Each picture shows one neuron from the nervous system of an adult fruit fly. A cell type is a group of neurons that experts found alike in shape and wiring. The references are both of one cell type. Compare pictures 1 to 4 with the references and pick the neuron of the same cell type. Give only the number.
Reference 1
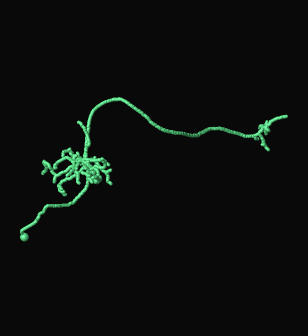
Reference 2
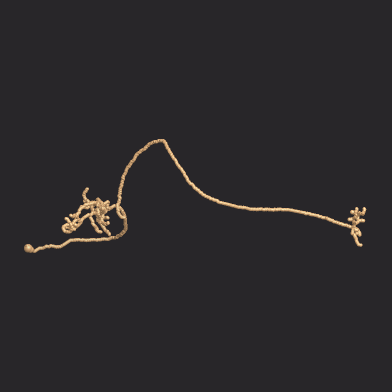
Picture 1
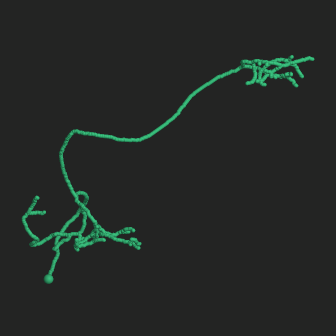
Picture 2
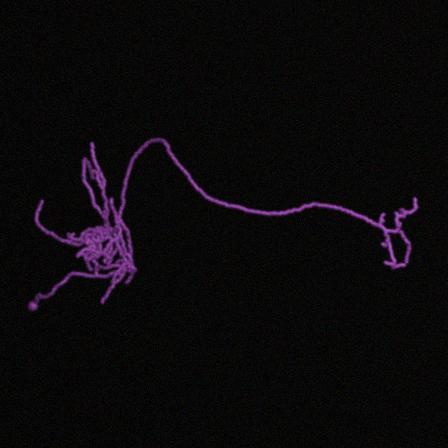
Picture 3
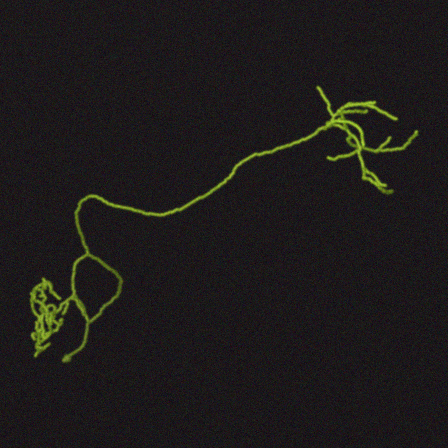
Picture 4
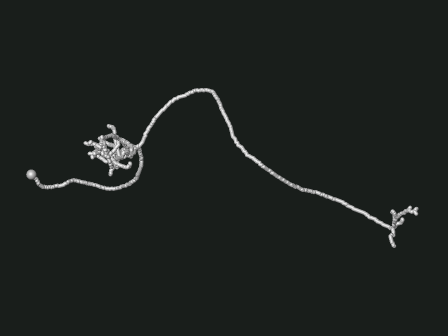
4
